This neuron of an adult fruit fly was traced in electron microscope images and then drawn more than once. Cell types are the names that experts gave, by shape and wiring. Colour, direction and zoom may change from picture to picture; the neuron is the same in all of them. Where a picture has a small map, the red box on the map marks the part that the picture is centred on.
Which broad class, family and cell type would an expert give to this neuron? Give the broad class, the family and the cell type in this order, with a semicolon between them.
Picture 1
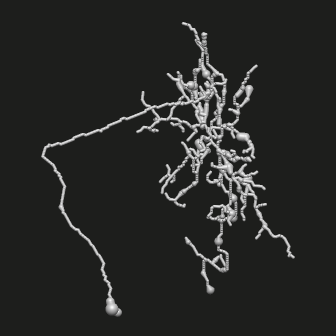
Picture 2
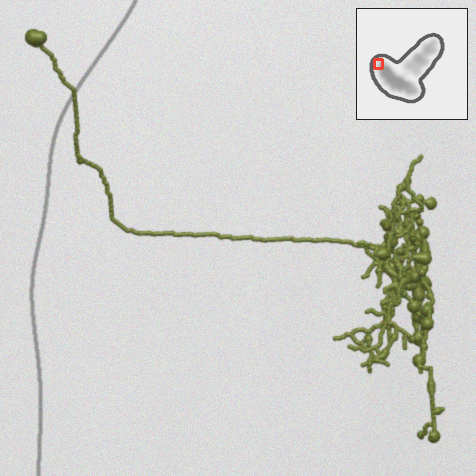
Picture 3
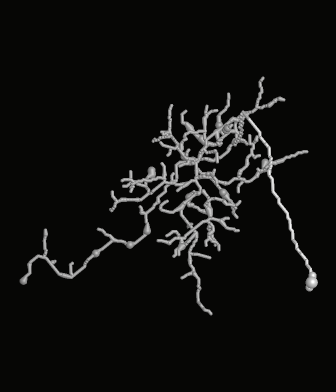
optic-lobe intrinsic neuron; Cm; Cm6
